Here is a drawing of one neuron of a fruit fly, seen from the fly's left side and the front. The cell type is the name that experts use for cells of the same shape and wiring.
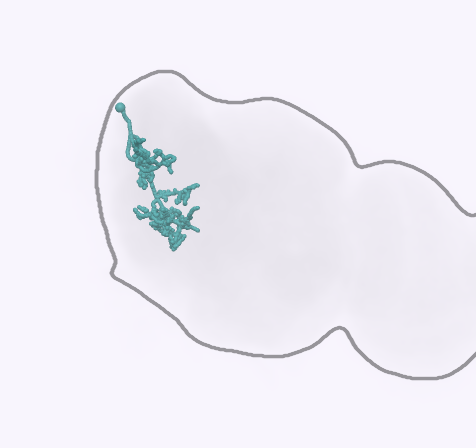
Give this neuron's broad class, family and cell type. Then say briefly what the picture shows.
Its broad class is central-brain intrinsic neuron. The family is hemilineage LHl1. The cell type is AVLP762m. Its cell body lies at the upper left of the picture. In this view it is taller than it is wide.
